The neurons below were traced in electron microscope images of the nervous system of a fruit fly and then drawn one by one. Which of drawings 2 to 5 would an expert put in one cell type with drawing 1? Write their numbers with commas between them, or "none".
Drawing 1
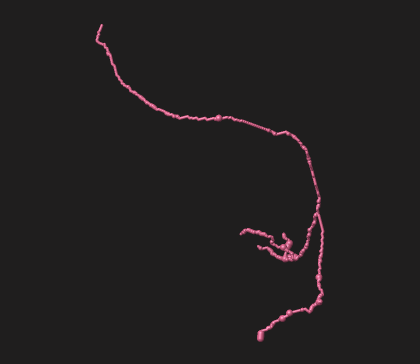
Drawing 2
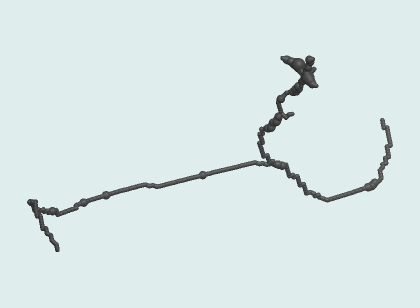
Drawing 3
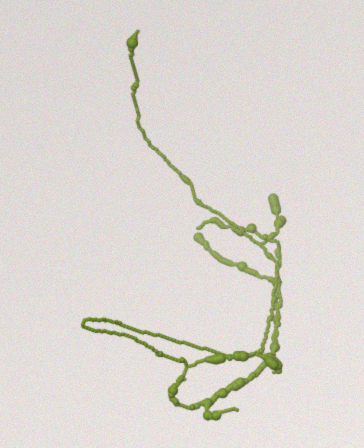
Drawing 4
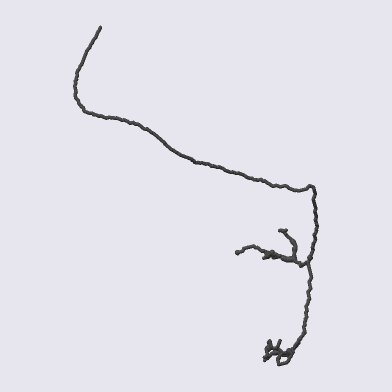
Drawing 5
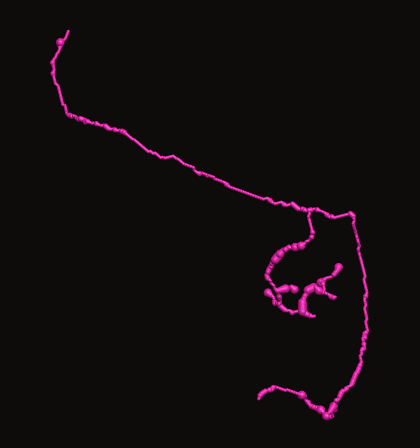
3, 4, 5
